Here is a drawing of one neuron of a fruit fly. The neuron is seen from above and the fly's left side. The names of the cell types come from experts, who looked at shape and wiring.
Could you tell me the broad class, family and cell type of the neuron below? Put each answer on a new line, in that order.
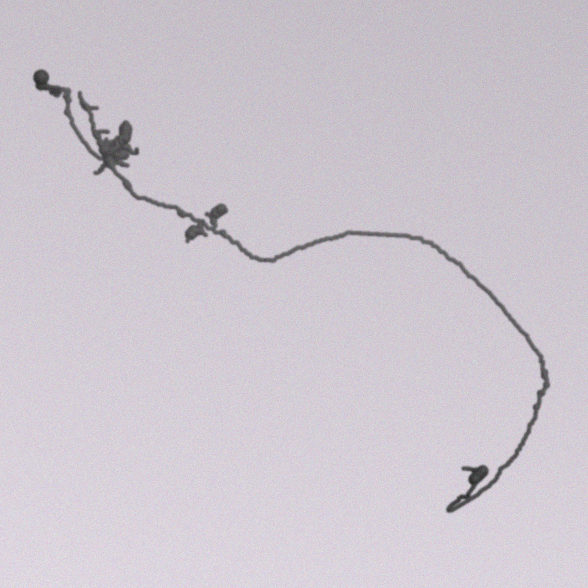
optic-lobe intrinsic neuron
Tm
Tm20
